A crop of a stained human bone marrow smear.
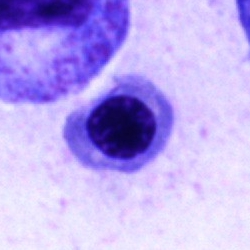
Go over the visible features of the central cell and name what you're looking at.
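Nucleus off-centre to the right; cytoplasm band wider on the left. Chromatin very dark purple, densely clumped. No nucleolus visible. Cytoplasm without granules. Erythroblast.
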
